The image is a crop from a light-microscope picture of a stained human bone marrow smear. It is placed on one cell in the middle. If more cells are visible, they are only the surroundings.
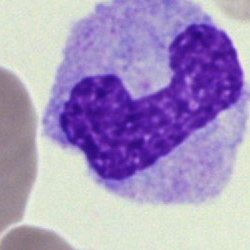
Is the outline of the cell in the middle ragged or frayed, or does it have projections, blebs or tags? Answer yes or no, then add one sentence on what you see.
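Yes. The cell outline is irregular and slightly fuzzy rather than smoothly round.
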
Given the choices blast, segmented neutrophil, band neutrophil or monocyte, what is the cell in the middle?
band neutrophil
